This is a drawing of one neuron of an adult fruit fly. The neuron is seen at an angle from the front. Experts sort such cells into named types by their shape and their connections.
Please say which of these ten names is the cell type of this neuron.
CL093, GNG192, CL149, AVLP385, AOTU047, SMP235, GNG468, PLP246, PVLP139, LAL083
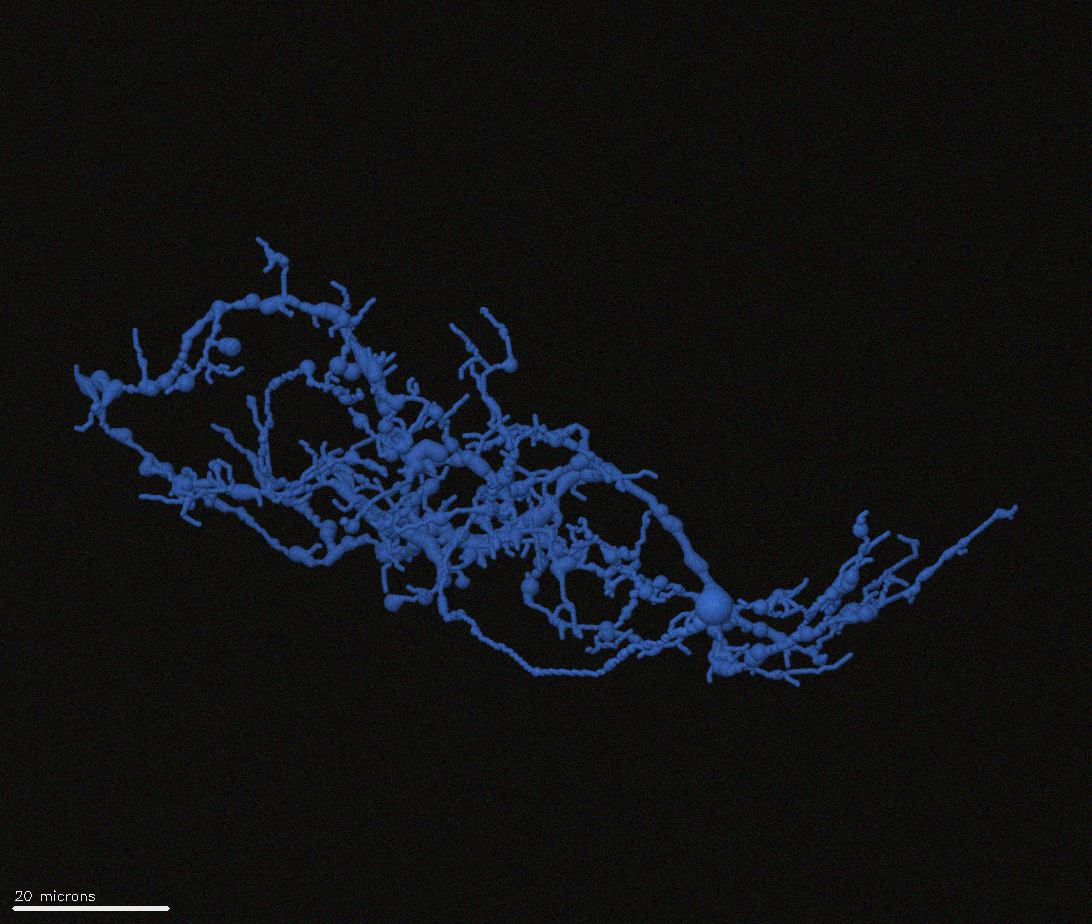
GNG192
